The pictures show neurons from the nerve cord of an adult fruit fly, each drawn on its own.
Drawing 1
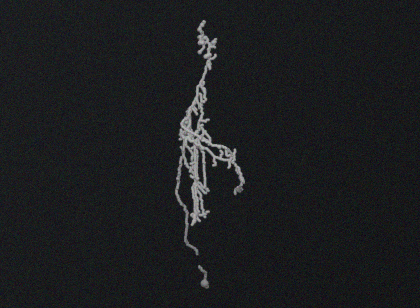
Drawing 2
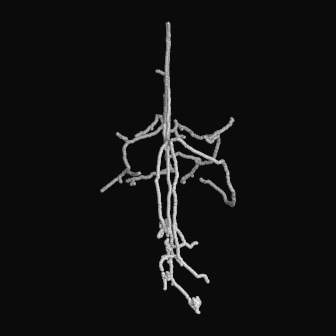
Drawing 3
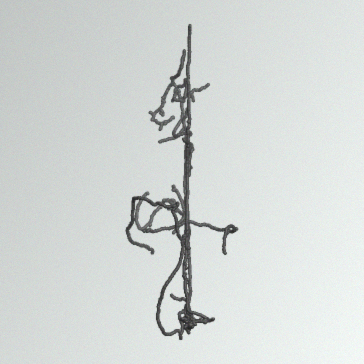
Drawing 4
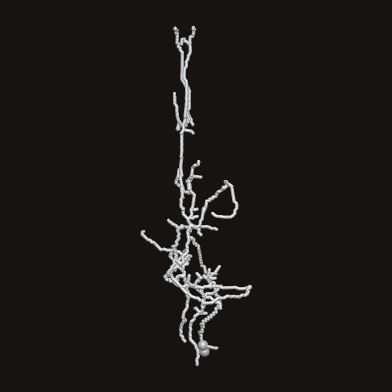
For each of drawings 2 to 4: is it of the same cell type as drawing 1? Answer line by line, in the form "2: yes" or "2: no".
2: no
3: no
4: yes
